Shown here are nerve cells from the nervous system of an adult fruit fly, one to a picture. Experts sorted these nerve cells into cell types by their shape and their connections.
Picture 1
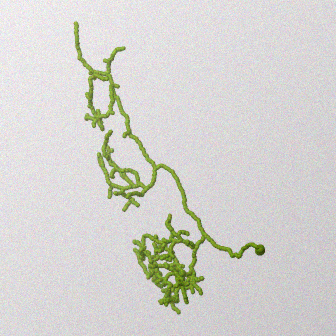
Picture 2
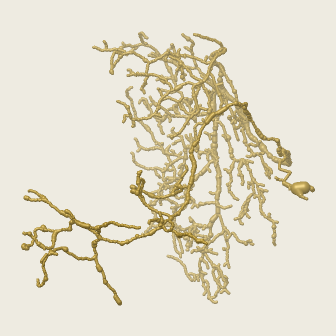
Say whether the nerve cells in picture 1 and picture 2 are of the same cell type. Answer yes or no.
no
